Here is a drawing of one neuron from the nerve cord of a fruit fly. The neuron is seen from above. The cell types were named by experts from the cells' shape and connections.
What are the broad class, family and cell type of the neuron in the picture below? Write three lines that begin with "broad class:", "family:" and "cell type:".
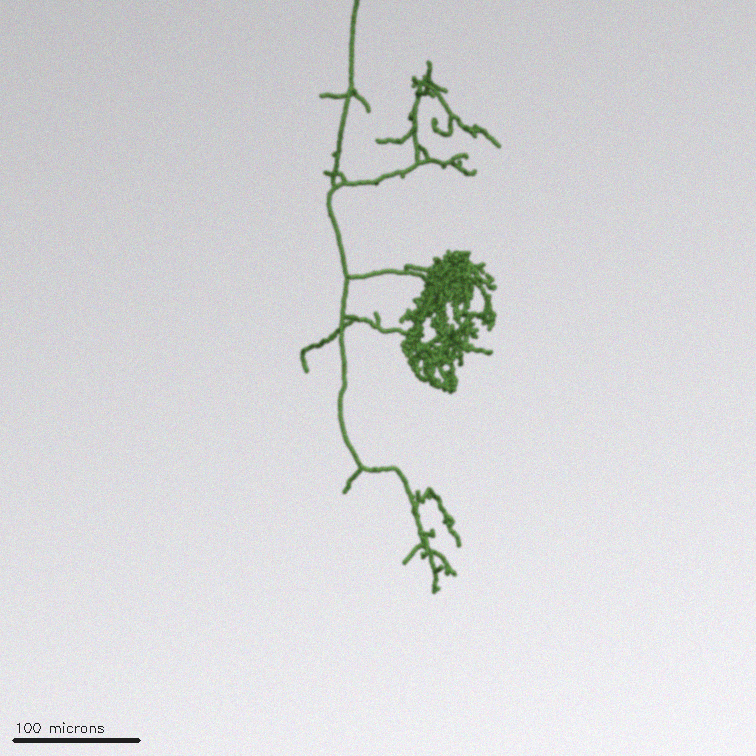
broad class: ascending neuron
family: hemilineage 07B
cell type: AN07B005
